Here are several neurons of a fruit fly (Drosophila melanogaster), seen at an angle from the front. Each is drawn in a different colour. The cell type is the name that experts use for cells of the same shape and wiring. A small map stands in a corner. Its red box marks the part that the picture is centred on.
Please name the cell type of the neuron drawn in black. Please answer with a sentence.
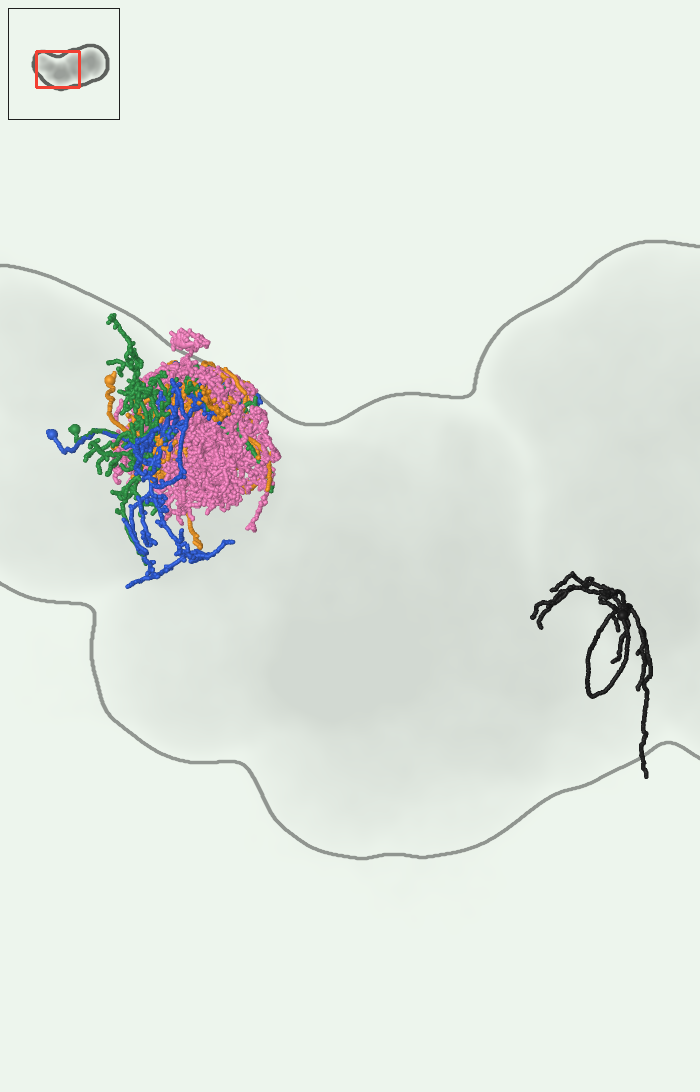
The cell type is Fe reductor MN.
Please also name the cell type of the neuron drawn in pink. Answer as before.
The cell type is IN19A002.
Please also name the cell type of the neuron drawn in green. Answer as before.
The cell type is IN03A064.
